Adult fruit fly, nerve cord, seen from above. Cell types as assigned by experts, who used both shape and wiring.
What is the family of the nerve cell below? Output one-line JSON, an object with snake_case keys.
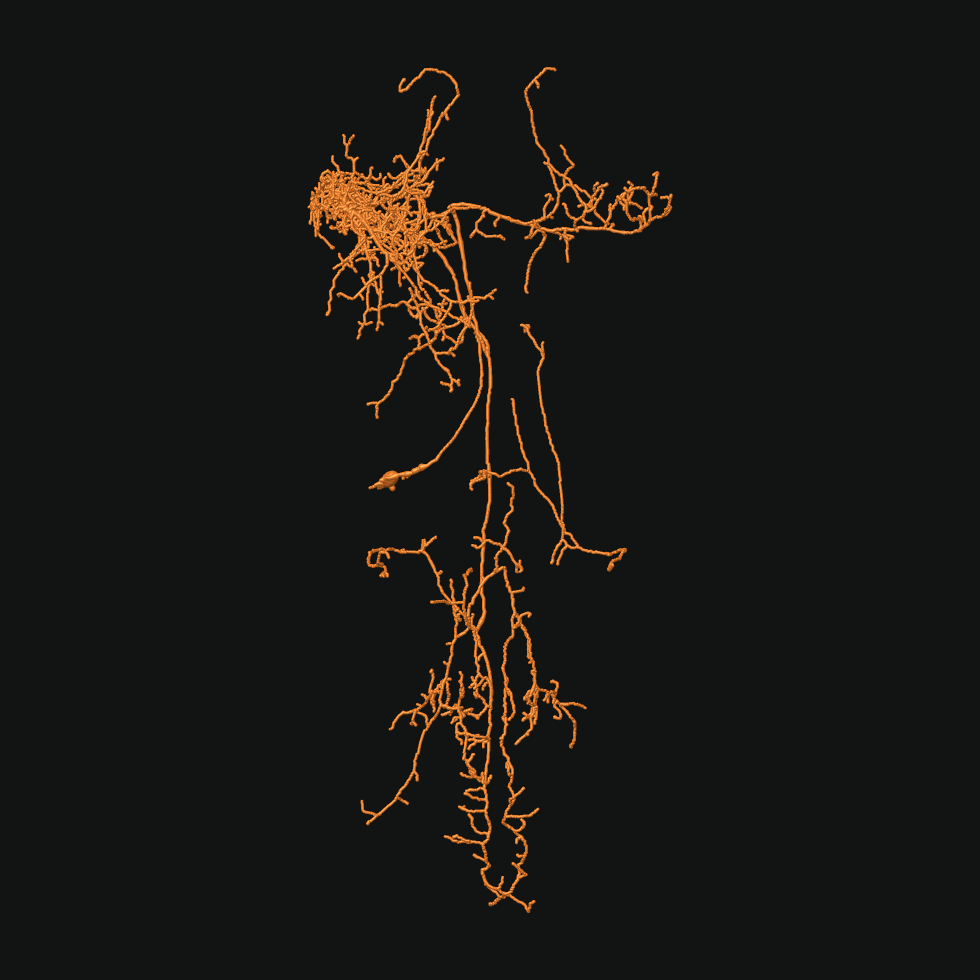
{"family": "hemilineage 05B"}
